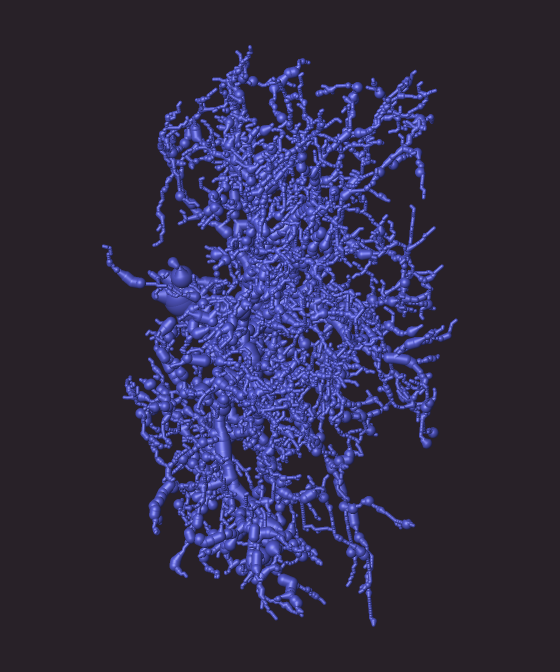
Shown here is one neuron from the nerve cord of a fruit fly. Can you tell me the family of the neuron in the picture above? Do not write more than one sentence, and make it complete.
Family hemilineage 19A is the one that contains this neuron.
